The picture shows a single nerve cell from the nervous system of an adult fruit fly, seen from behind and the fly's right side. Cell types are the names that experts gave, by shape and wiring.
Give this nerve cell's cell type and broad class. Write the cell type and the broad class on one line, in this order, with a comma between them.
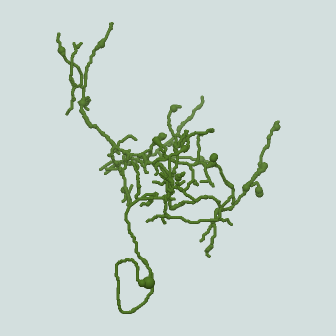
INXXX446, nerve-cord intrinsic neuron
